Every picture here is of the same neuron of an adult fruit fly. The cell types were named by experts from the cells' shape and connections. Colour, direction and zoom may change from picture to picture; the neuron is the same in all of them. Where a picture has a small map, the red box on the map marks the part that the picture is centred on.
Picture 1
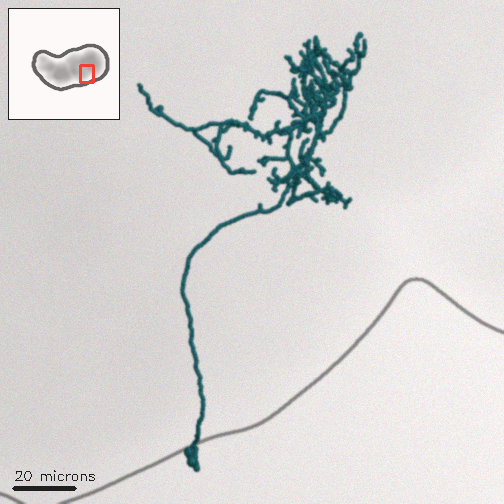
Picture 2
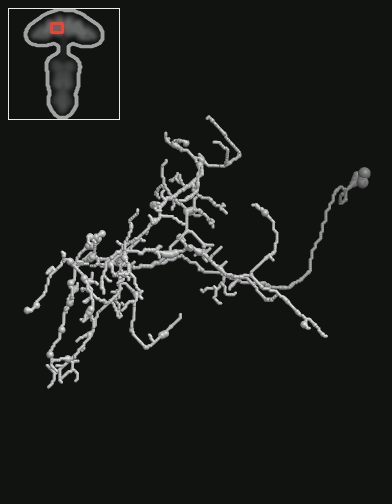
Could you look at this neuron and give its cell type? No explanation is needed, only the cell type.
CB3745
